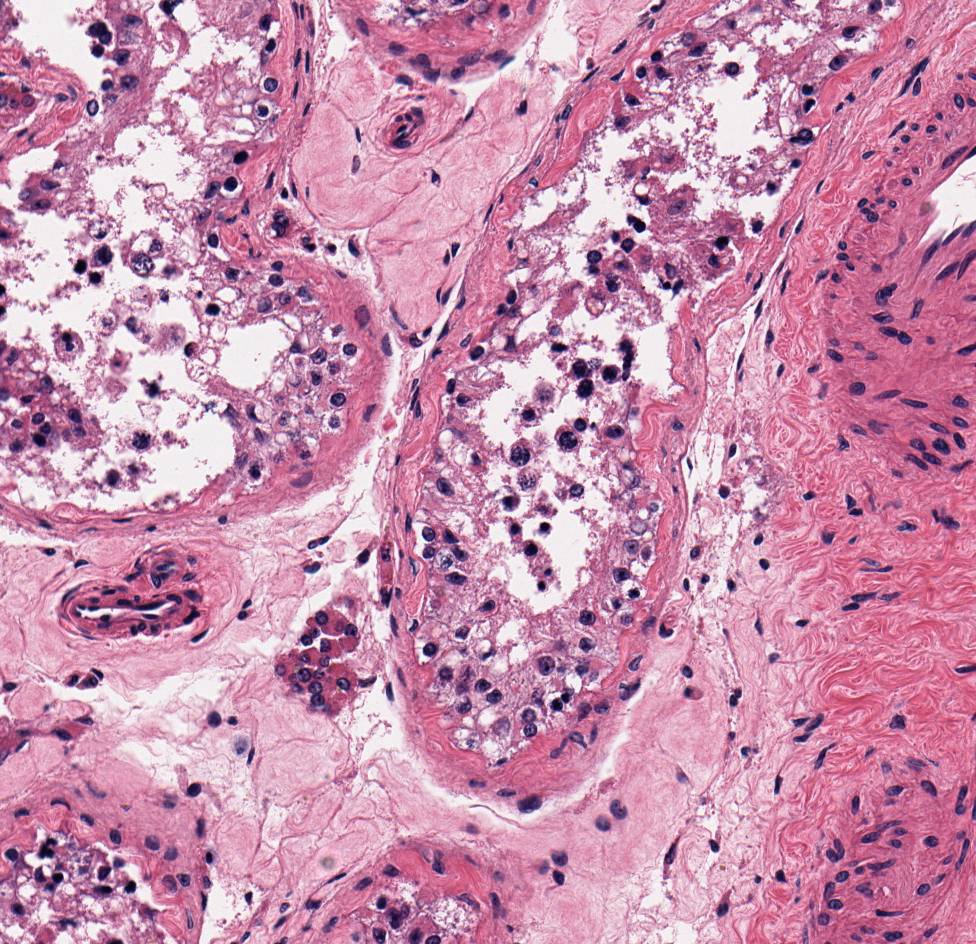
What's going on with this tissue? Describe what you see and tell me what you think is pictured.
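Rounded tubules, cut in cross-section, fill the left and centre of the field with stroma between them. Each tubule has a thick, layered, eosinophilic wall holding flattened spindle-shaped nuclei. Inside lie loosely scattered, discohesive round cells with dark round nuclei, many free in the lumen. At the left edge, just below mid-height, is a small thick-walled vessel with a narrow slit-like lumen. This is testis.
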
